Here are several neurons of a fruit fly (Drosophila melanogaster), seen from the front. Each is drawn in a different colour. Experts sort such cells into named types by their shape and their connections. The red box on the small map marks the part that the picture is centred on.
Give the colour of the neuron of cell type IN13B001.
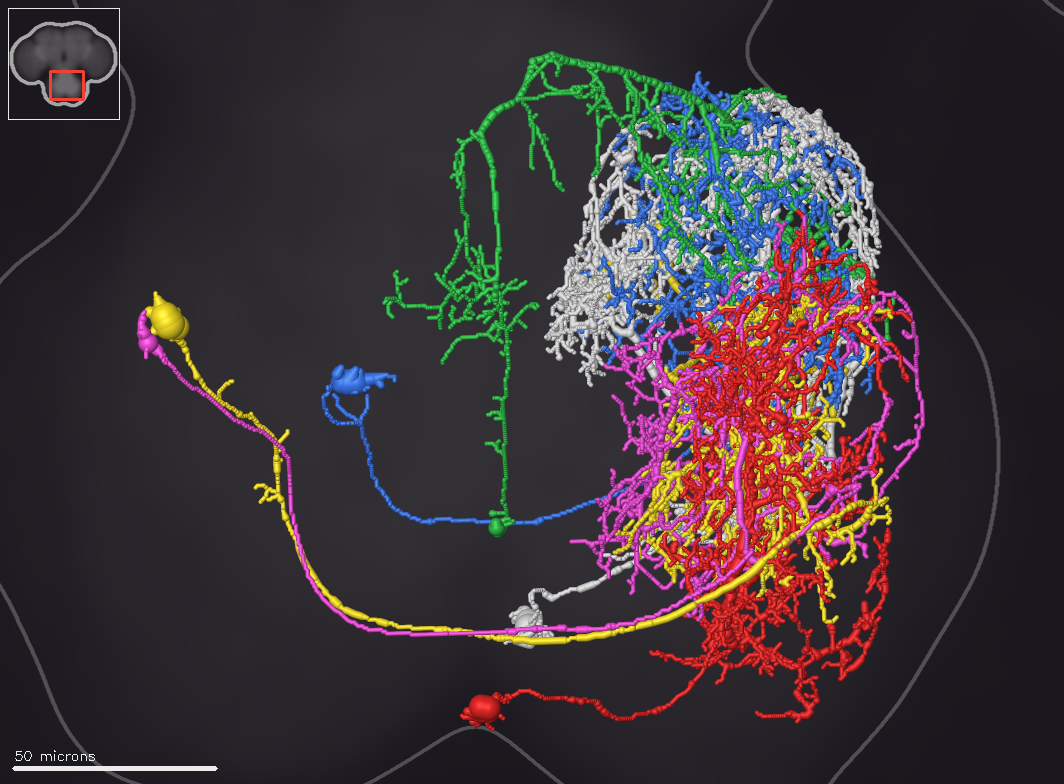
white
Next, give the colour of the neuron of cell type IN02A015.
green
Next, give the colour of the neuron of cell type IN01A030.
magenta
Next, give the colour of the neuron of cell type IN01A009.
yellow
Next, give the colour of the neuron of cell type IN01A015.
blue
